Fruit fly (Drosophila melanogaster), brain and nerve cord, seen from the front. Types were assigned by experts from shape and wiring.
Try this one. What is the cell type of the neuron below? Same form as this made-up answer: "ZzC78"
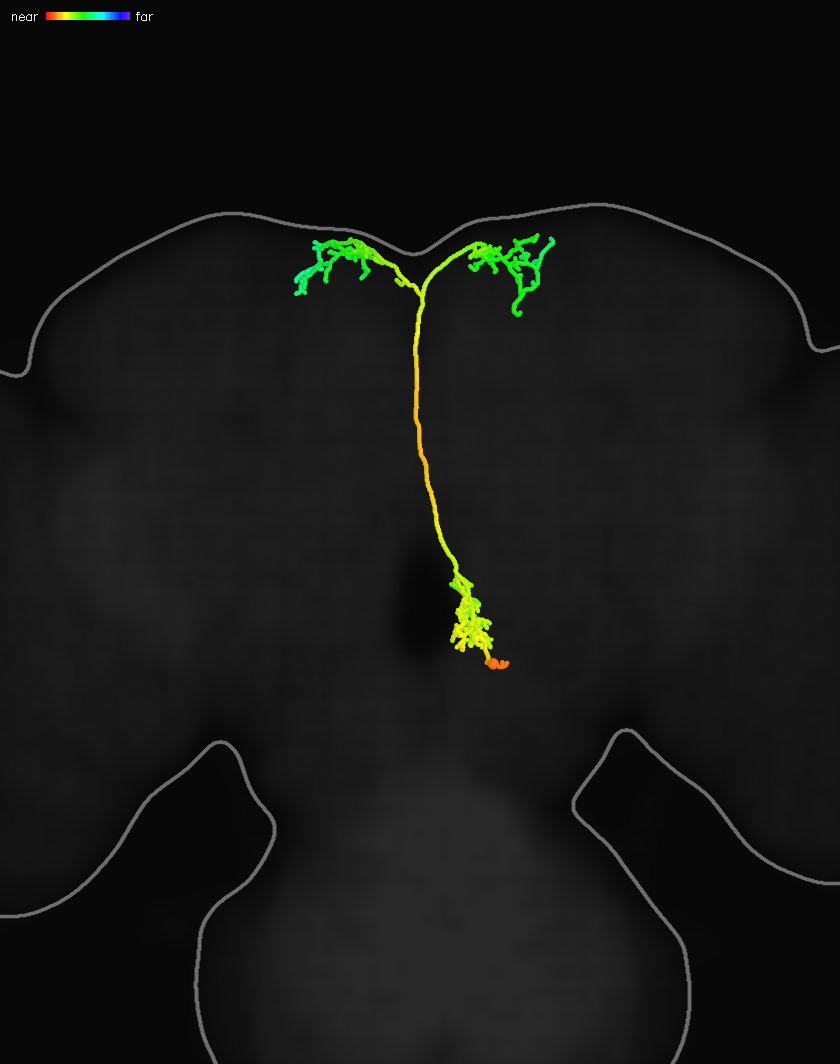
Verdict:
"CB1009"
